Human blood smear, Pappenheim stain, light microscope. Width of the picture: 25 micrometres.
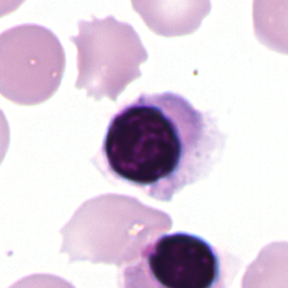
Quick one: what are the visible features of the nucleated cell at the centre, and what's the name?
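Nucleus position: off-centre, toward the left side of the cell. The chromatin is dense, clumped and dark purple, with no nucleolus to be seen. The outer edge of the cytoplasm is irregular and ragged. The cell is a normoblast.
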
